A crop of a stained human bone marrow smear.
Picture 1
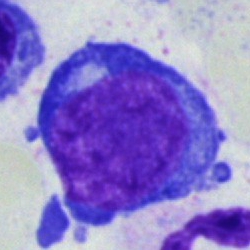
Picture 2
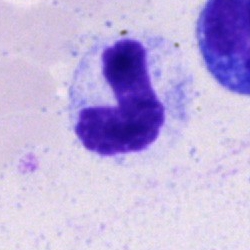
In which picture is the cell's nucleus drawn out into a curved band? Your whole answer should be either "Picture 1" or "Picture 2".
Picture 2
